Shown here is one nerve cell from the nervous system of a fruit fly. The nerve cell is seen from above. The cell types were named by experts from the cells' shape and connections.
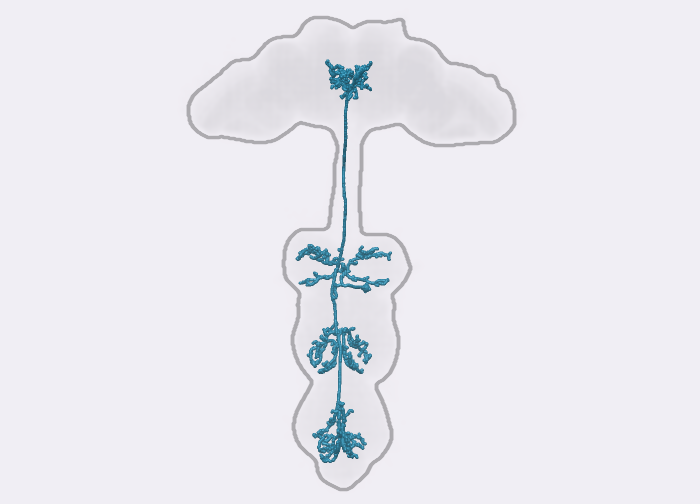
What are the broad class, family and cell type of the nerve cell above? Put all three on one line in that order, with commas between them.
ascending neuron, hemilineage 05B, AN05B017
